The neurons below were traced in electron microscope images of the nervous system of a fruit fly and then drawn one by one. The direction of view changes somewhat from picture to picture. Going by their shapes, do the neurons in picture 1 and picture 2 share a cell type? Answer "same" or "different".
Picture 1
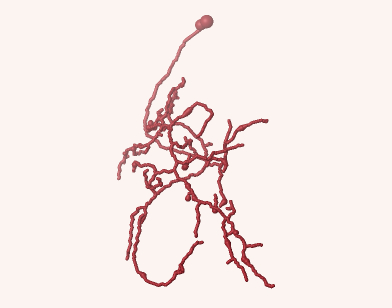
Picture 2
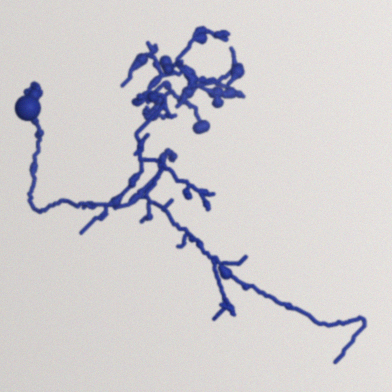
different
